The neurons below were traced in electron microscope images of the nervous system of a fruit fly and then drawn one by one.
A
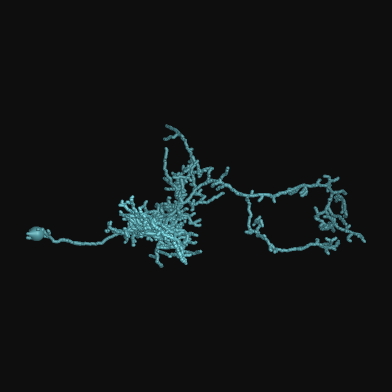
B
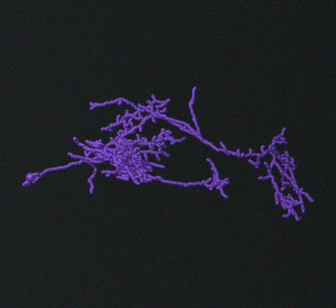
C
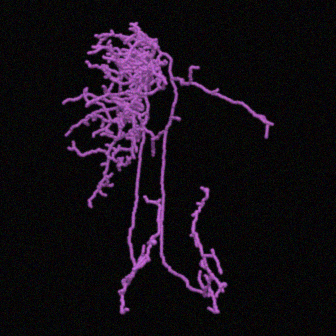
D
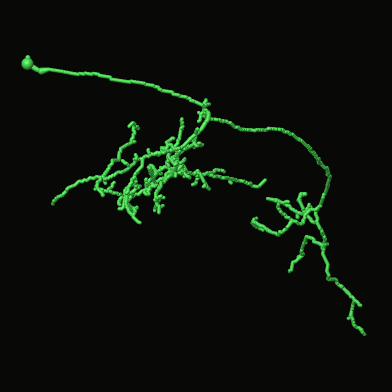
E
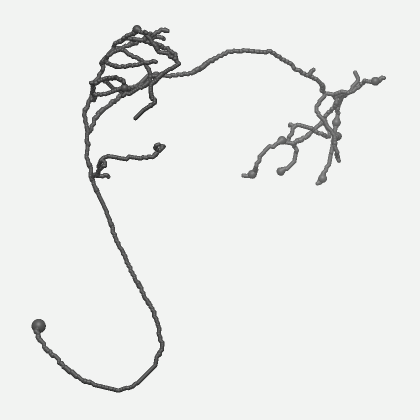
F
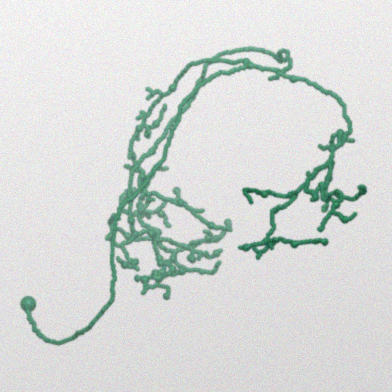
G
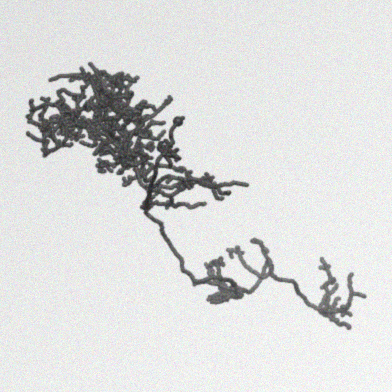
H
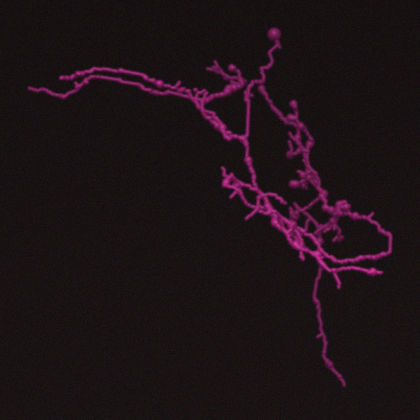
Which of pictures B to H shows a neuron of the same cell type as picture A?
B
